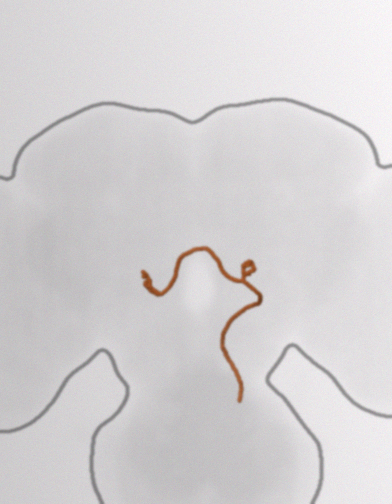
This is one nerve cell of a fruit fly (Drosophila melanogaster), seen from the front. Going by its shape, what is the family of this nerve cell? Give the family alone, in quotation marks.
"class olfactory"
